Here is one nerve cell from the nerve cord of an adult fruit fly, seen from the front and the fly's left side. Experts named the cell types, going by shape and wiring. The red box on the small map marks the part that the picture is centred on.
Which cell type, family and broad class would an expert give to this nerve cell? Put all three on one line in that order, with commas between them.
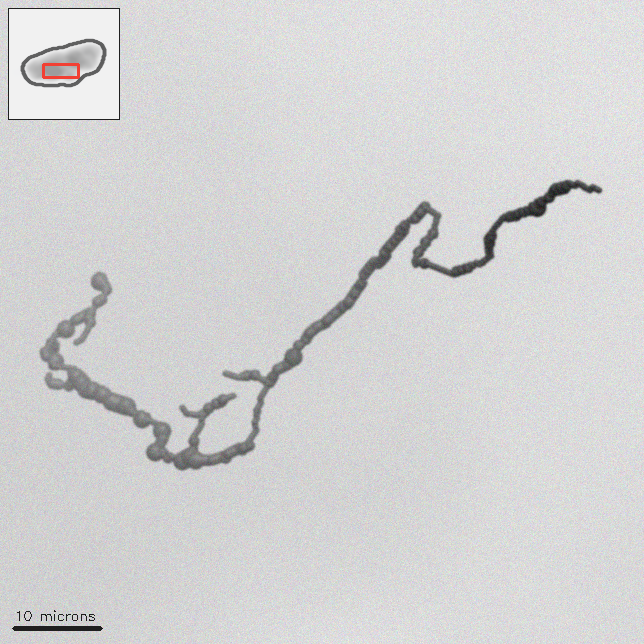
WG1, class gustatory, sensory neuron entering the nerve cord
